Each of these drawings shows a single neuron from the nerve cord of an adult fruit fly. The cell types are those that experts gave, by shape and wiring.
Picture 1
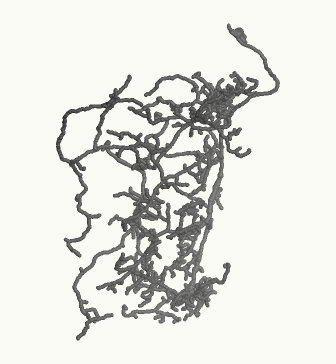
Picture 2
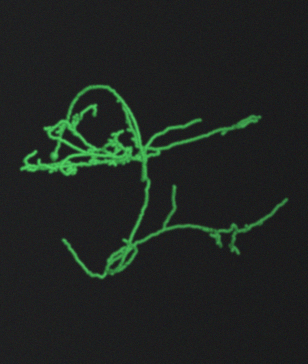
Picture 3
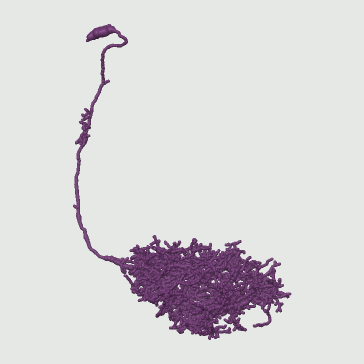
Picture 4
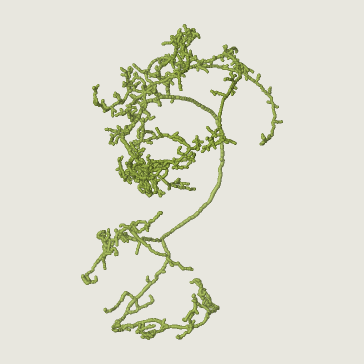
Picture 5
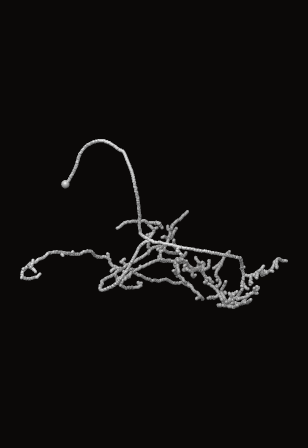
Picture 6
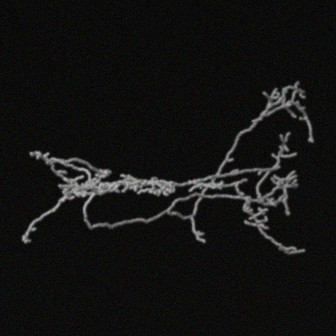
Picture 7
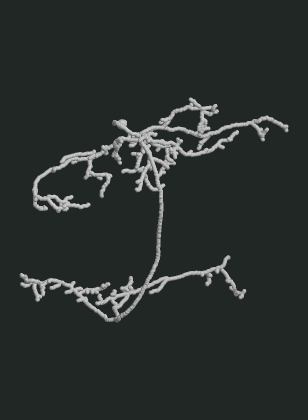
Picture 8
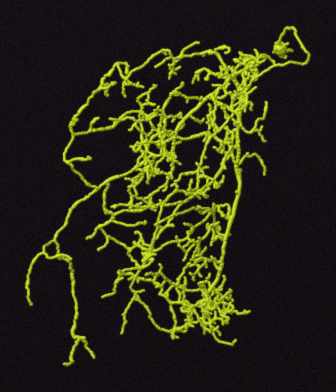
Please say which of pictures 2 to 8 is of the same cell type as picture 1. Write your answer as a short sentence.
Picture 8 is of the same cell type.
